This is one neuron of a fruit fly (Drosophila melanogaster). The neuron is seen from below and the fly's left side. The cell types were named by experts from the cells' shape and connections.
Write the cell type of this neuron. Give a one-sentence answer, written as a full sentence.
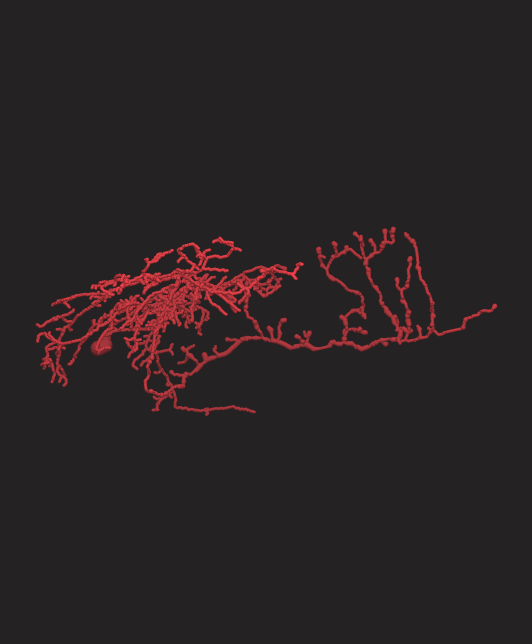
This neuron is classified under the cell type IN19B050.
